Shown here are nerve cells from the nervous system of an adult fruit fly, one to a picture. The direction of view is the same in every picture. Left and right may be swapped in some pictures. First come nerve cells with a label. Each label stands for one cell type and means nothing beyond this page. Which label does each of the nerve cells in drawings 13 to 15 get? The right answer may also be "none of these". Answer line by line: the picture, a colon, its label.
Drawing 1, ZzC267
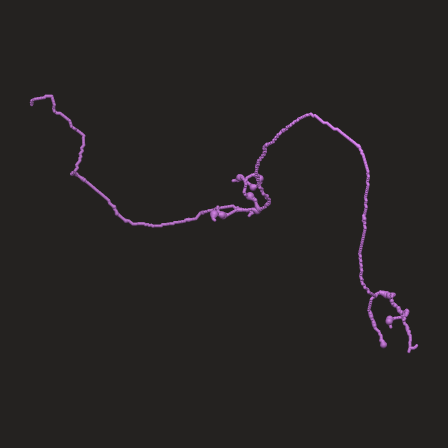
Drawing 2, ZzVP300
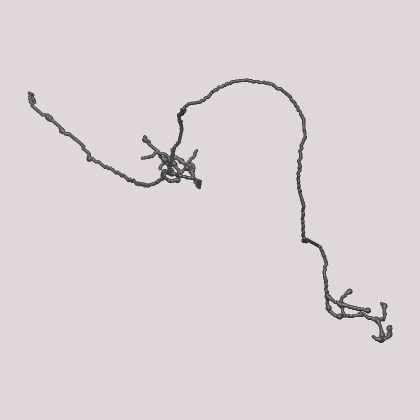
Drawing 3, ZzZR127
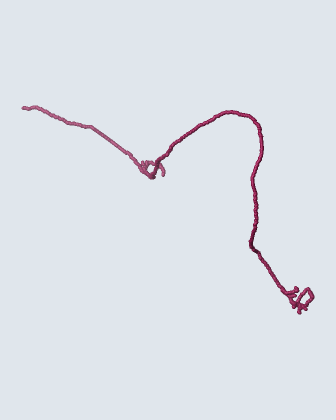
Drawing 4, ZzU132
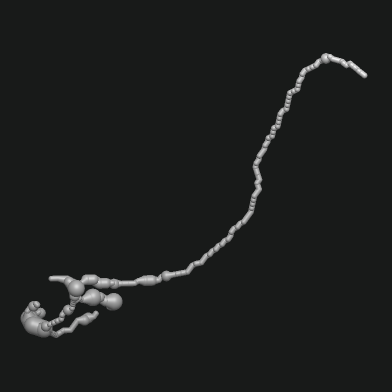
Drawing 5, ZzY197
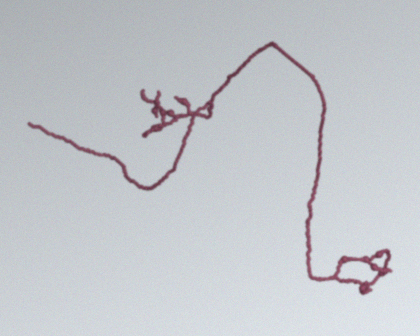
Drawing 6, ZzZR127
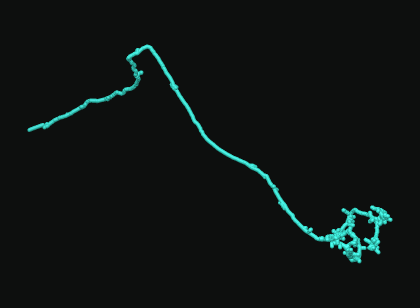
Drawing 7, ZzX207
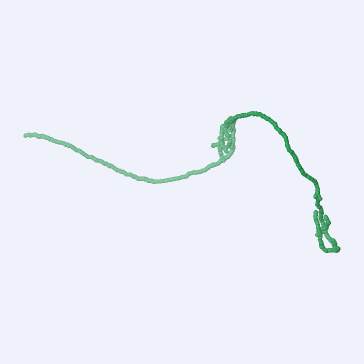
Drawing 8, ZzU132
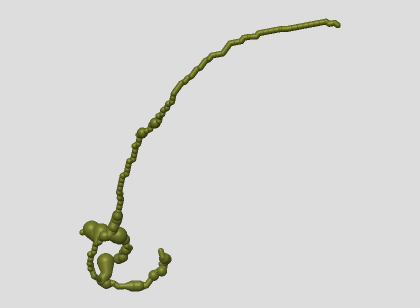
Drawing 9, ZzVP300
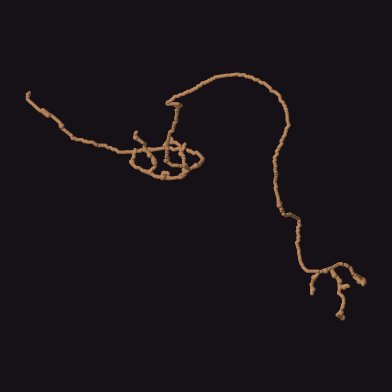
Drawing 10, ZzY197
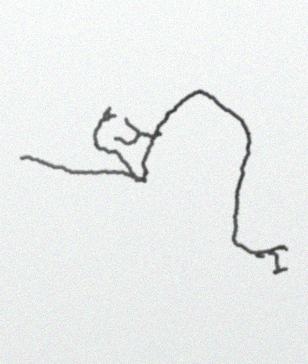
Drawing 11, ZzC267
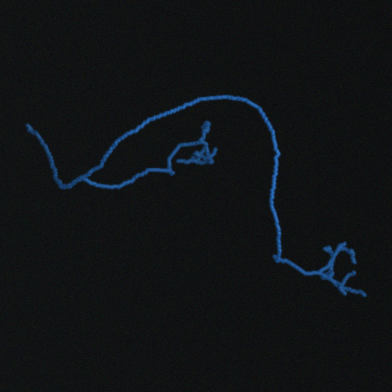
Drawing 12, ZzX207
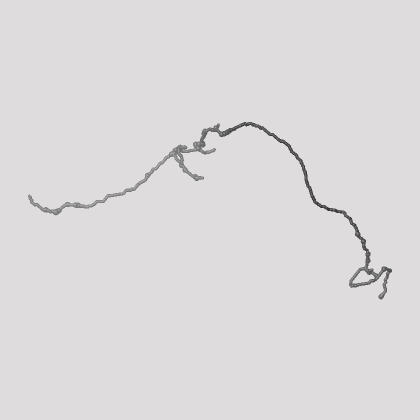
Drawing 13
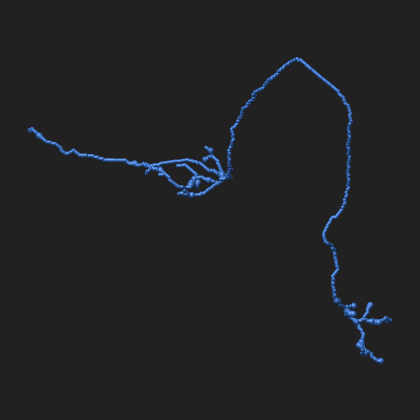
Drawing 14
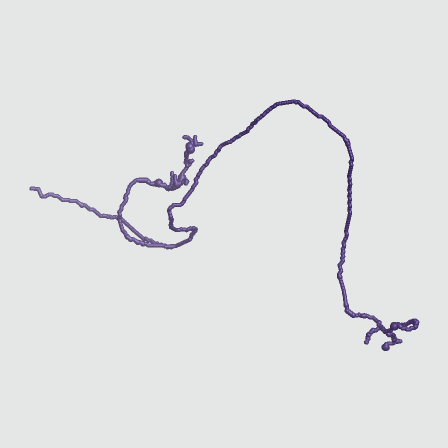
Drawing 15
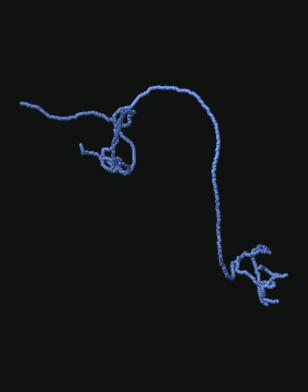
13: ZzVP300
14: ZzY197
15: ZzVP300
